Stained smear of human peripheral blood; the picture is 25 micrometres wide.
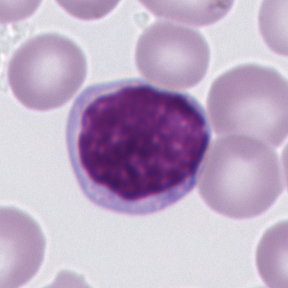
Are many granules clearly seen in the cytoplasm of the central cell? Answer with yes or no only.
No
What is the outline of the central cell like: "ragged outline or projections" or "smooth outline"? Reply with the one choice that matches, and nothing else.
Smooth outline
